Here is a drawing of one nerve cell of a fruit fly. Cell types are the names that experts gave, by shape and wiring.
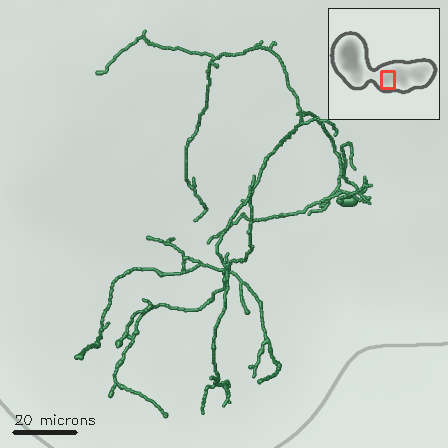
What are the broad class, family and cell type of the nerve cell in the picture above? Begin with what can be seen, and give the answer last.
By the scale bar it is about 130 microns tall in this view. The picture shows dozens of branch ends. Its broad class is nerve-cord intrinsic neuron. The family is hemilineage 12B. The cell type is IN12B035.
